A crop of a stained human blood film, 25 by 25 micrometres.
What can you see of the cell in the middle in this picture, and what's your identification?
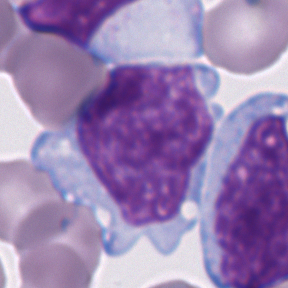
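Begin with the nucleus and trace its edge: the outline is irregular and angular. Now look closely at the chromatin, which is finely mottled rather than coarsely clumped. See how the nucleus sits off-centre, toward the upper right of the cell. The cytoplasm is widest on the left side of the nucleus. This cell is a myeloblast.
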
